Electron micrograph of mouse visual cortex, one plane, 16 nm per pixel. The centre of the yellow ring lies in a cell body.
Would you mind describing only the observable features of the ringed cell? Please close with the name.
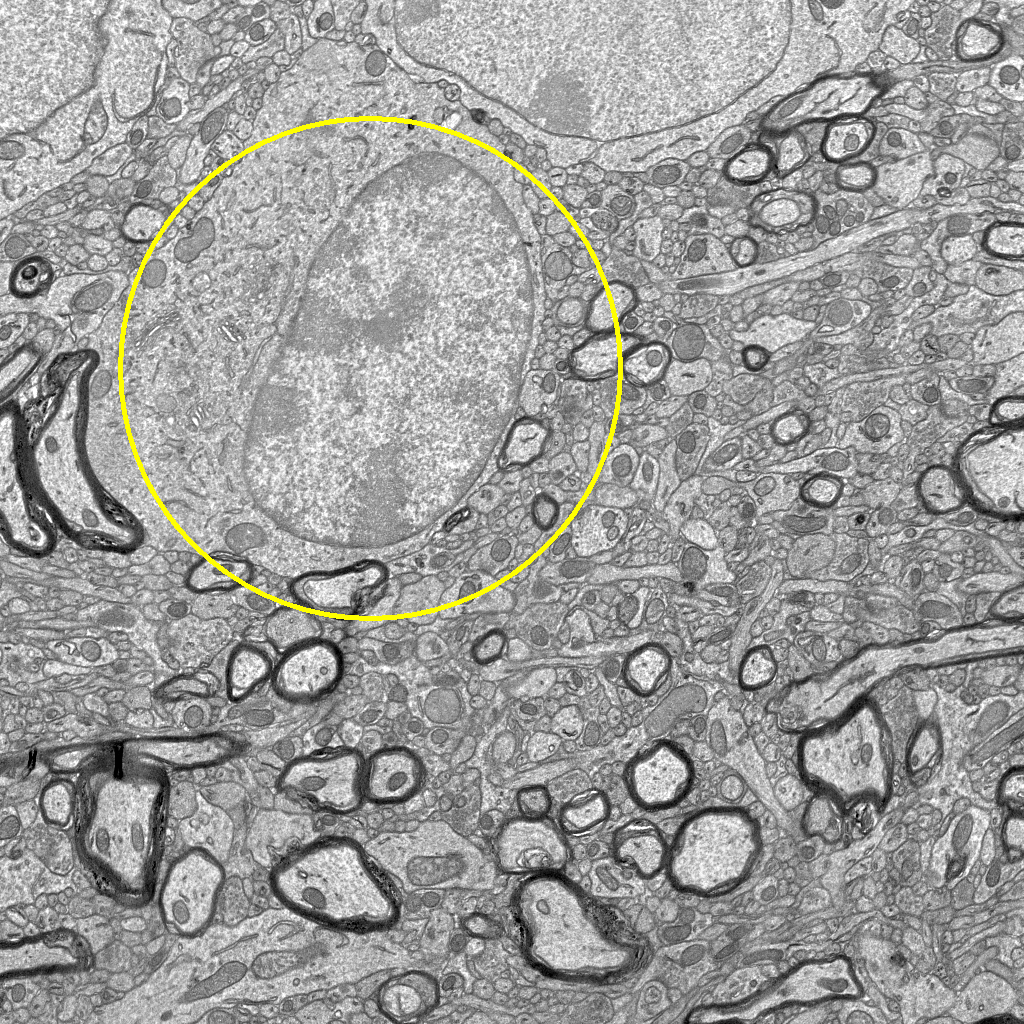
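Large oval nucleus, long axis running lower left to upper right. Entire nuclear outline within the ring. Envelope smooth, no deep infoldings. Several large darker chromatin patches scattered among paler granular areas. Cell: oligodendrocyte.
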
